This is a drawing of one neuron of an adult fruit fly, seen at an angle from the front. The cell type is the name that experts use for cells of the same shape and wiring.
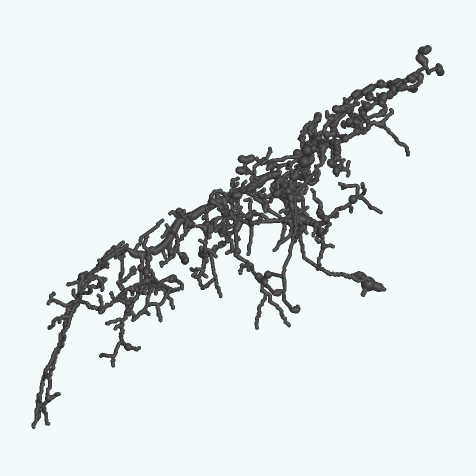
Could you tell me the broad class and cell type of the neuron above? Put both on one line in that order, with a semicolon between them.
nerve-cord intrinsic neuron; INXXX199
